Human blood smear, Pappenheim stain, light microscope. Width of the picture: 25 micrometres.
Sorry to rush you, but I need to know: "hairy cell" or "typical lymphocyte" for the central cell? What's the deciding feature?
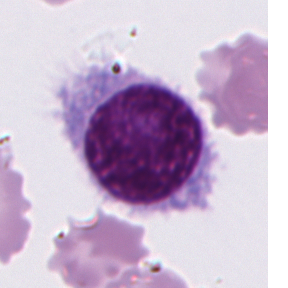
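Hairy cell, not typical lymphocyte.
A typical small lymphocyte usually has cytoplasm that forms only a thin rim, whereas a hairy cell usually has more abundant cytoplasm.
Here the round nucleus, about 10 micrometres across, sits toward the lower right, so most of the cytoplasm lies on the upper-left side. Cytoplasm pale grey-blue, with no vacuoles. Cytoplasmic margin frayed into fine hair-like projections.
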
